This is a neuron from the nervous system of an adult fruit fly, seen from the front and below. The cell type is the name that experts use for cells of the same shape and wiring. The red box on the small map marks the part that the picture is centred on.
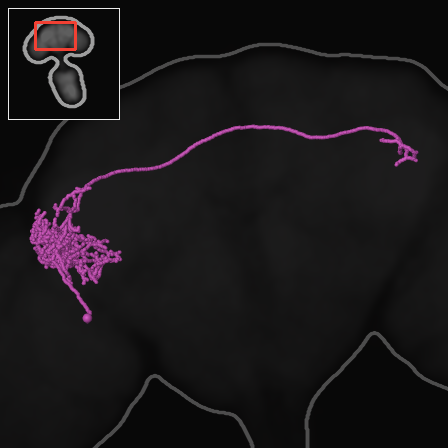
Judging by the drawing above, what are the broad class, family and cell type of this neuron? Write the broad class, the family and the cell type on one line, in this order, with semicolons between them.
central-brain intrinsic neuron; hemilineage VLPl&p1_lateral; CB2090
